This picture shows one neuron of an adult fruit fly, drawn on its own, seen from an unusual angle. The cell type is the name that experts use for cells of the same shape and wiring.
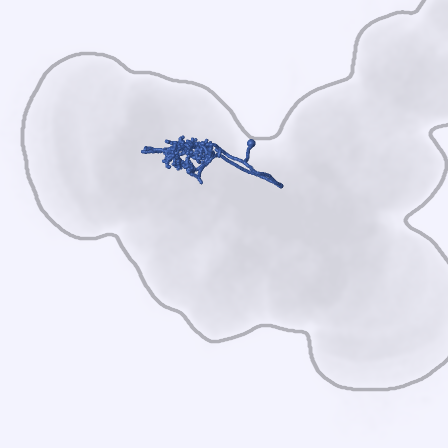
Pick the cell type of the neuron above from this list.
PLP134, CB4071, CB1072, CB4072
CB4071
